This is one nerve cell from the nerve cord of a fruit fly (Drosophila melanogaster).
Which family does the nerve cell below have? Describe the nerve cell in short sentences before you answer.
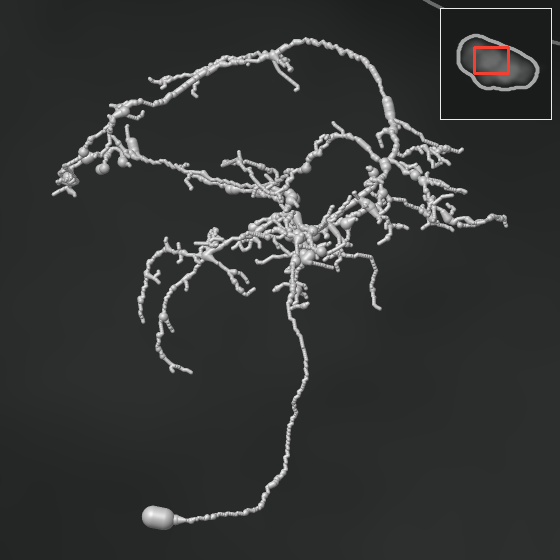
The picture shows dozens of branch ends. In this view it is about as wide as it is tall. This is a nerve-cord intrinsic neuron. Its family is hemilineage 03B.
